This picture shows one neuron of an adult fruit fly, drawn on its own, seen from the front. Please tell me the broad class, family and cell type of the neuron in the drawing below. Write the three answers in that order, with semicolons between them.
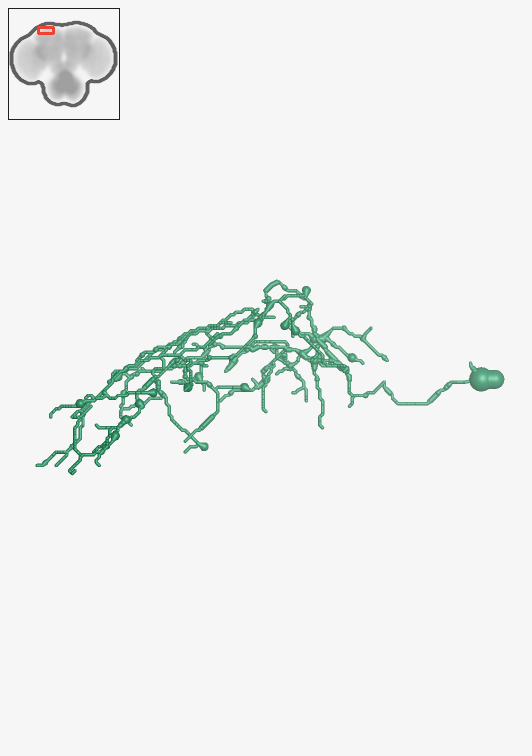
central-brain intrinsic neuron; hemilineage SLPpm1; CB0973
